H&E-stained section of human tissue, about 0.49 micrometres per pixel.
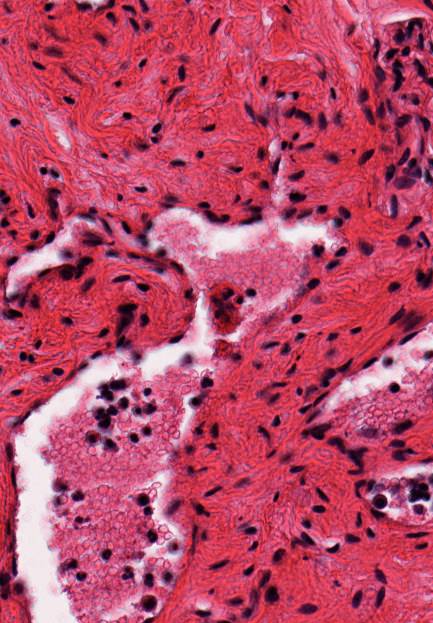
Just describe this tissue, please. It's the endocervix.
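Most of this field, I'd say, is dense, deeply eosinophilic fibrous tissue, interrupted by irregular spaces in the centre and lower part. Its collagen fibres gather into wavy bundles that interlace, running in varying directions. Nuclei there are sparse and dark, mostly elongated or spindle-shaped. Down in the big lower-left space, scattered dark-nucleated cells lie among red blood cells.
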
